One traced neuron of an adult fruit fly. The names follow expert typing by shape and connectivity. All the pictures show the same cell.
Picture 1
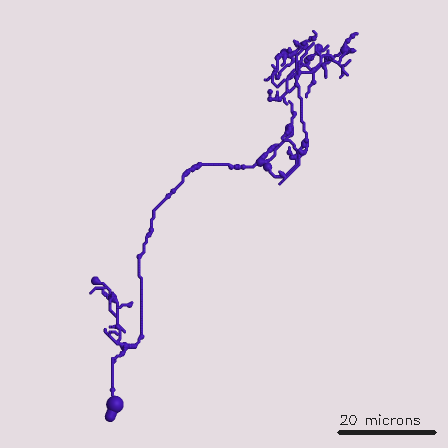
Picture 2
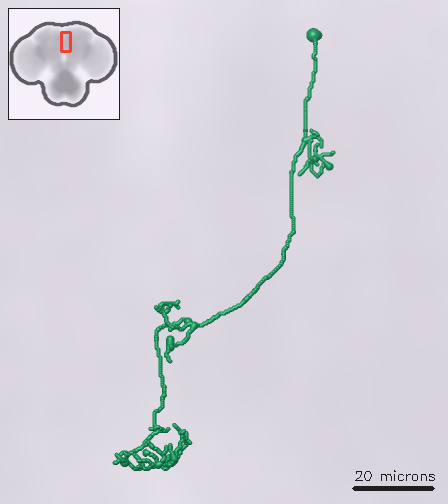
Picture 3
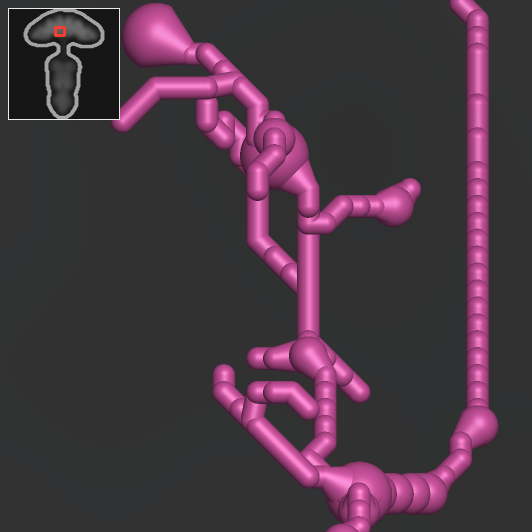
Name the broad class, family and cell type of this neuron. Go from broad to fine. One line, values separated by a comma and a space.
central-brain intrinsic neuron, class CX, PFNm_a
